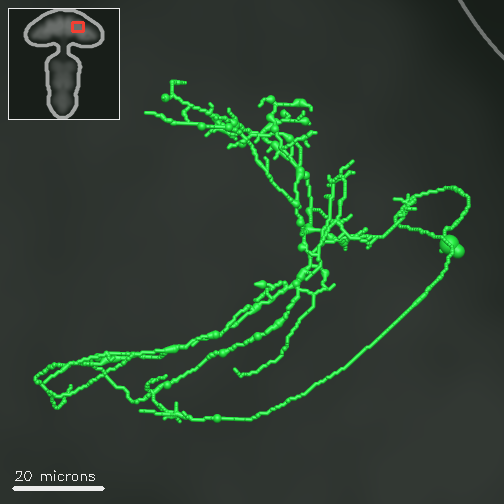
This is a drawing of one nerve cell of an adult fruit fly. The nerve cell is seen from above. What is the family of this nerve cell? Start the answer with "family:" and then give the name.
family: hemilineage SLPav2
